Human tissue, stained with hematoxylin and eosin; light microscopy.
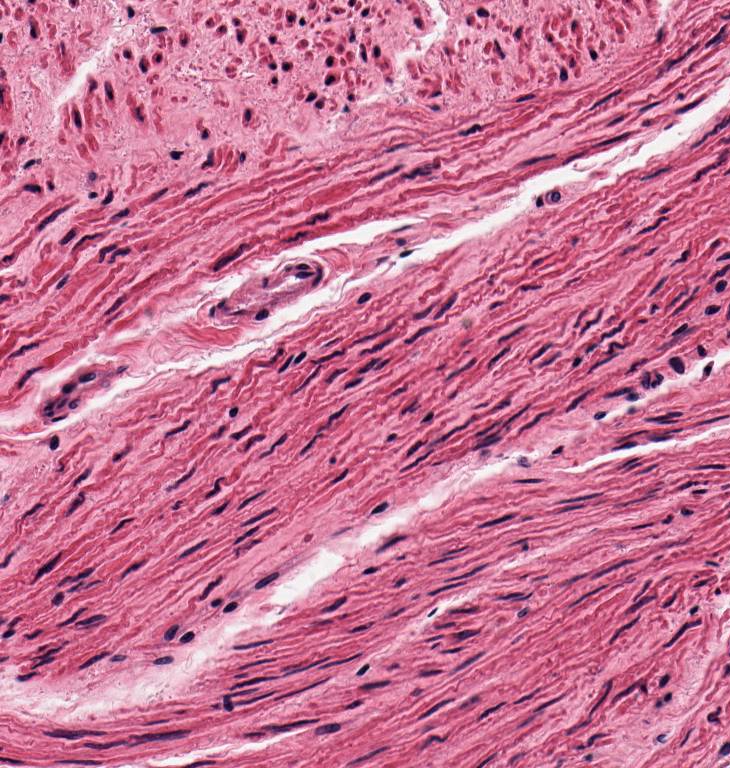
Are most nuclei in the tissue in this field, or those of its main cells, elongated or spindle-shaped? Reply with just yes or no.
Yes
